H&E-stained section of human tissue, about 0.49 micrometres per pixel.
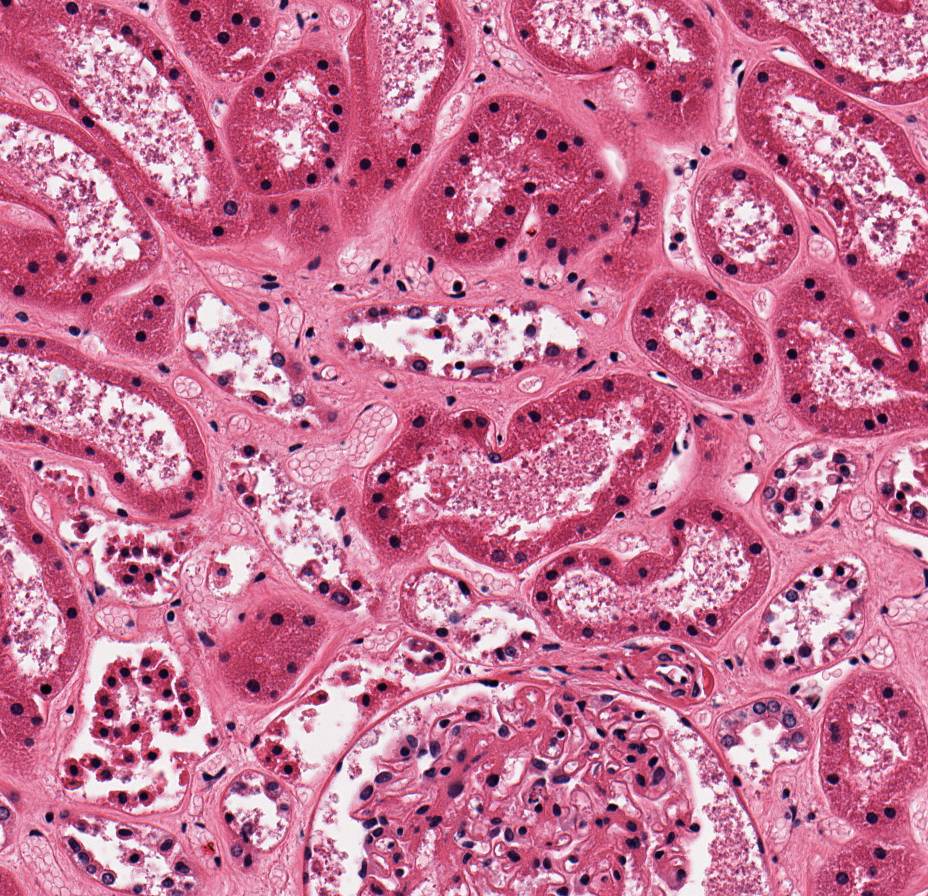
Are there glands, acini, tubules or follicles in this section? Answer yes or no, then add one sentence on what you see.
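Yes. The field is packed with tubules cut in round, oval and elongated profiles, with only narrow spaces between them.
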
